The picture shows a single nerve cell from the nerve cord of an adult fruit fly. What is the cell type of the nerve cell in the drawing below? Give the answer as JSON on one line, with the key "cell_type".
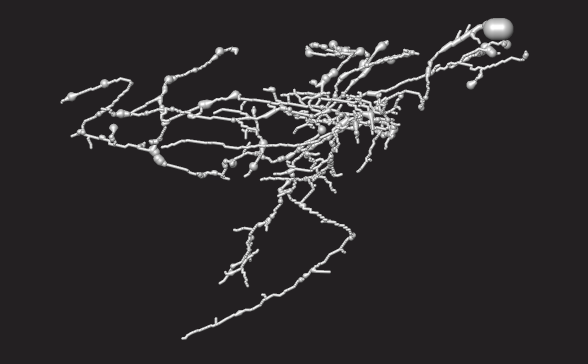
{"cell_type": "INXXX415"}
